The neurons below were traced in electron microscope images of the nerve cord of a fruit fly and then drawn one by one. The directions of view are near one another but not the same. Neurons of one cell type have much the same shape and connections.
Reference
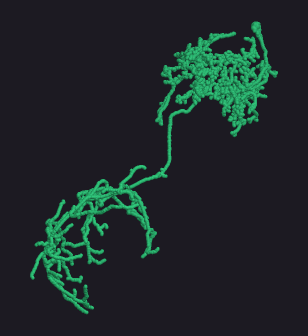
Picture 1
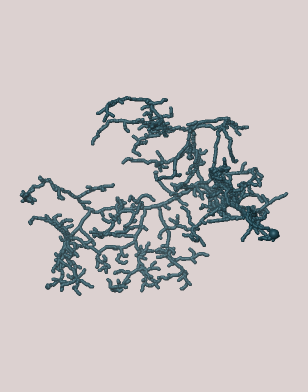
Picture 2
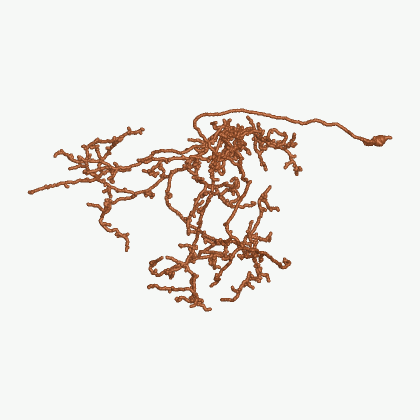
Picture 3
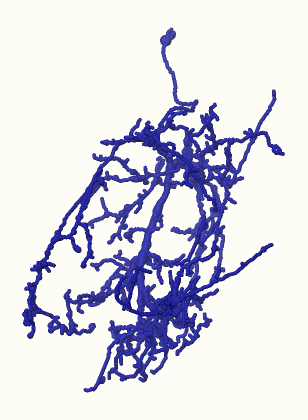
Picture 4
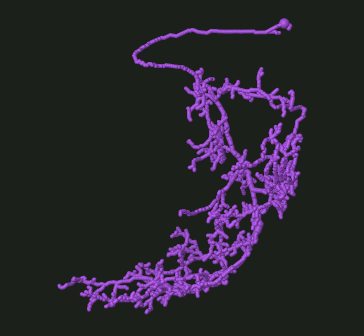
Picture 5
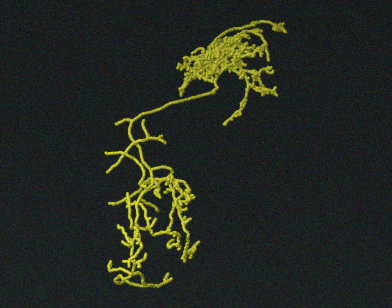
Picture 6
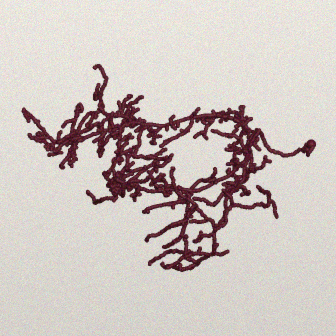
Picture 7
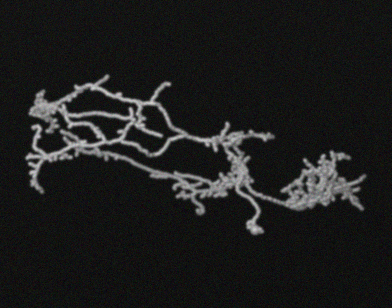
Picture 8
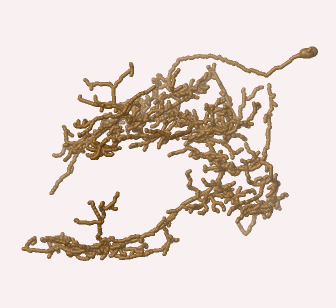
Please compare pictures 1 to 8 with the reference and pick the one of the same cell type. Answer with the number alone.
5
